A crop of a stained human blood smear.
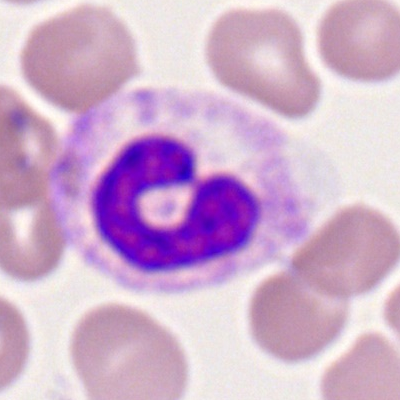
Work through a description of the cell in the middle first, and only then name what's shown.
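Single curved nuclear band, bent into a horseshoe with ends nearly meeting. Narrow gap between those ends faces upward. Cytoplasm abundant, pale pinkish-lilac, fine lilac granules scattered throughout. Cell: band neutrophil.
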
